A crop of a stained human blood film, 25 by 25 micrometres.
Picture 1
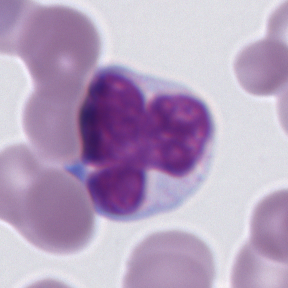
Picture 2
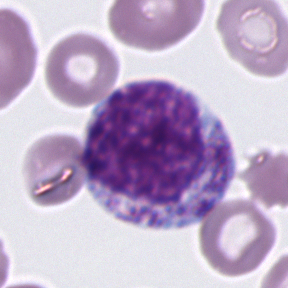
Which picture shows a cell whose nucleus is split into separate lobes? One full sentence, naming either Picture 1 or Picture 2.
The nucleus of the cell in picture 1 consists of two or more lobes.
